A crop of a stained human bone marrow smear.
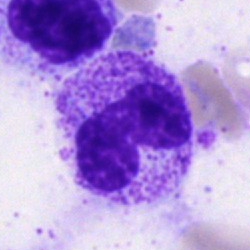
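Metamyelocyte (central cell). Outline: roughly round. Nucleus: indented on the lower right side, giving a kidney shape. Cytoplasm: a wide rim, broadest above and to the left of the nucleus, packed with many purple granules.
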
